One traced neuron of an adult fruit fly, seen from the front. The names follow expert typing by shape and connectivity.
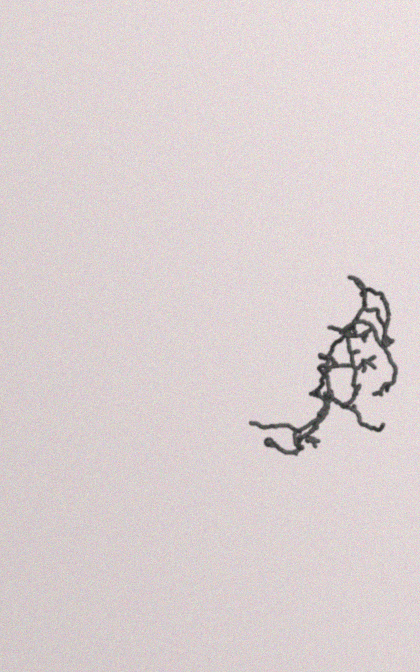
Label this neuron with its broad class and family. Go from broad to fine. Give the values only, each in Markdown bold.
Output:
**nerve-cord intrinsic neuron**, **hemilineage 04B**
